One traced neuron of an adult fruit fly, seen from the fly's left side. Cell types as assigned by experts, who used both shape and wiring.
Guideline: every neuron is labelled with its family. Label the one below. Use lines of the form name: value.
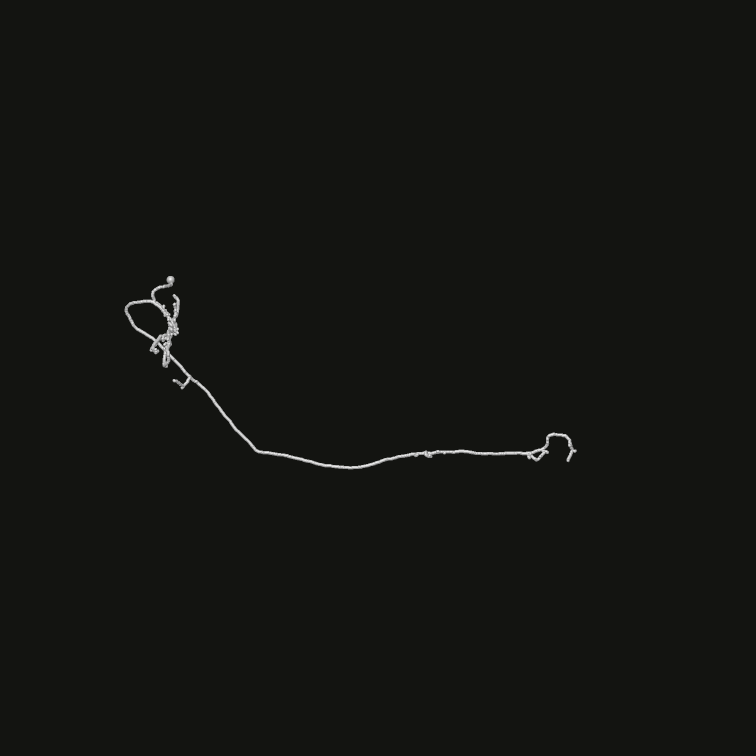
family: hemilineage PSp2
